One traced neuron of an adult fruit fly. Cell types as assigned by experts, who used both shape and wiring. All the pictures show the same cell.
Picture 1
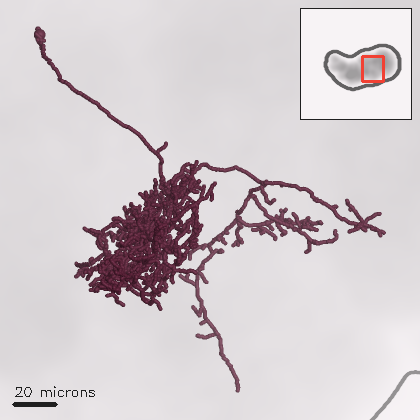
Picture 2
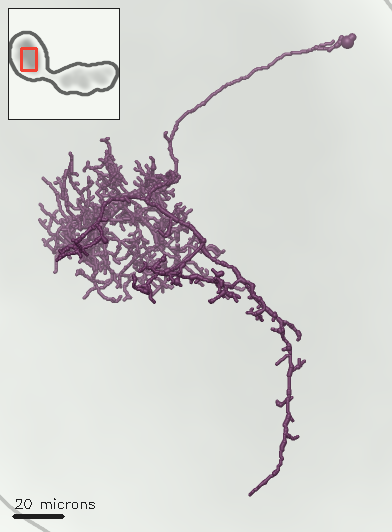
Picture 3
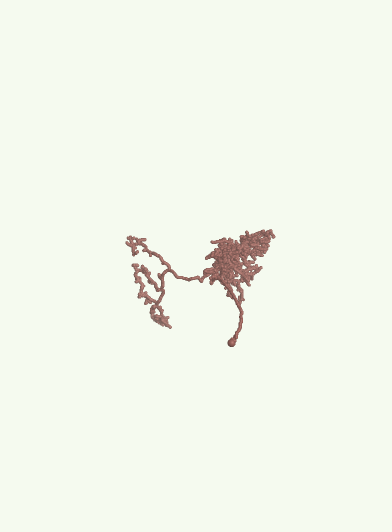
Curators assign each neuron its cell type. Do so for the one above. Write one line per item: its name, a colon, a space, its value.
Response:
cell type: VES072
